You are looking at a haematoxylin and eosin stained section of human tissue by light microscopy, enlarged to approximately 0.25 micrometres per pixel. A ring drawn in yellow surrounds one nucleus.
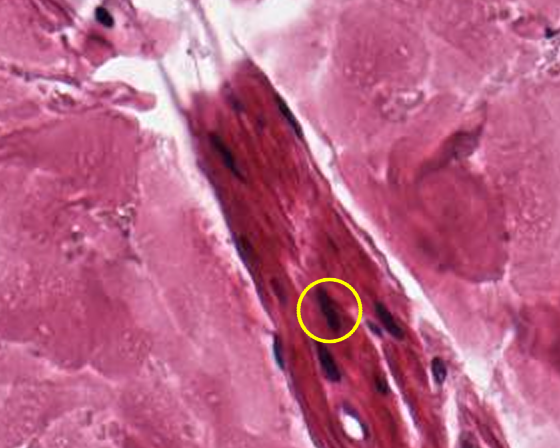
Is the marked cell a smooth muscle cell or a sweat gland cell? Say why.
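Smooth muscle cell. Its nucleus is elongated and dark, and its long axis runs in the same diagonal direction as the bundle it lies in. Its nucleus is about the same size and shape as the other elongated nuclei in the same bundle. Its cytoplasm is deep red, clearly darker than the pale pink fibres outside the bundle. Its outline is indistinct, and its cytoplasm merges with that of the neighbouring cells. It lies inside a compact bundle of closely packed, parallel, elongated cells, with paler fibres on either side.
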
